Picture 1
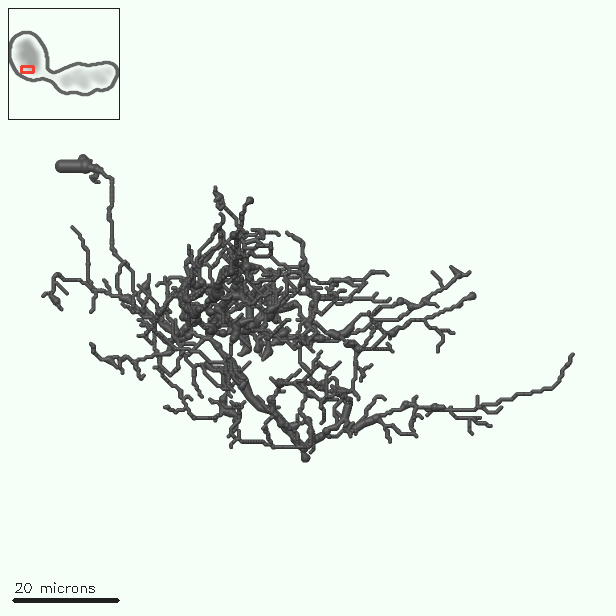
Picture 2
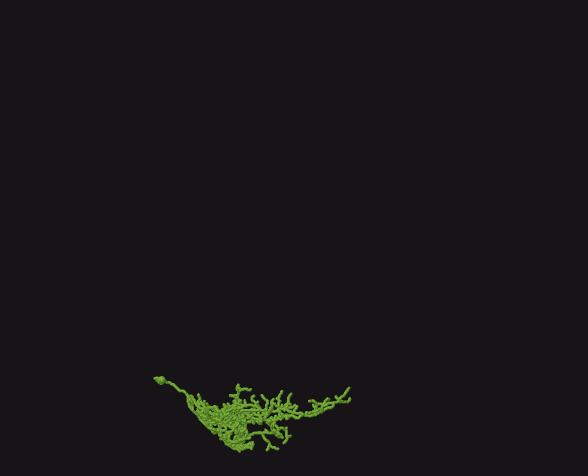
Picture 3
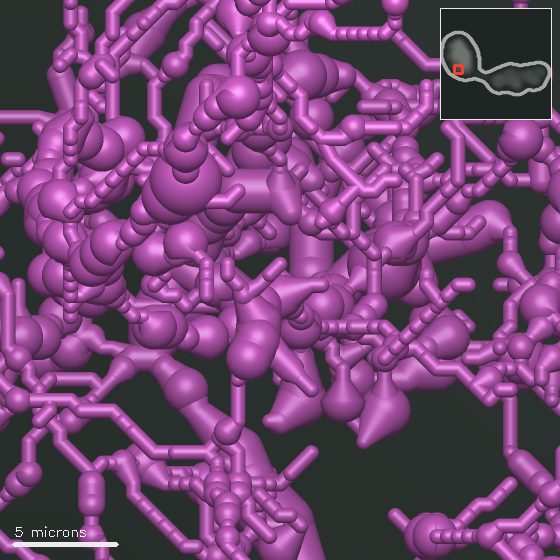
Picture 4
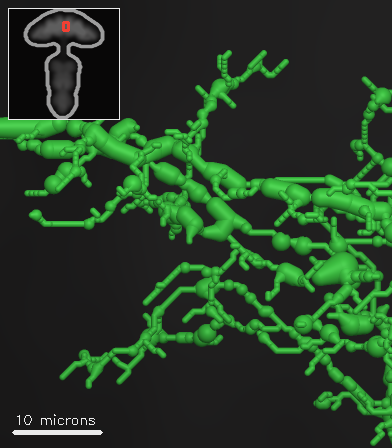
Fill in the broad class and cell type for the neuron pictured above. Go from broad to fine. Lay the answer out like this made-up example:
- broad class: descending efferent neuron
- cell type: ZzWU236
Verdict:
- broad class: central-brain intrinsic neuron
- cell type: GNG226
